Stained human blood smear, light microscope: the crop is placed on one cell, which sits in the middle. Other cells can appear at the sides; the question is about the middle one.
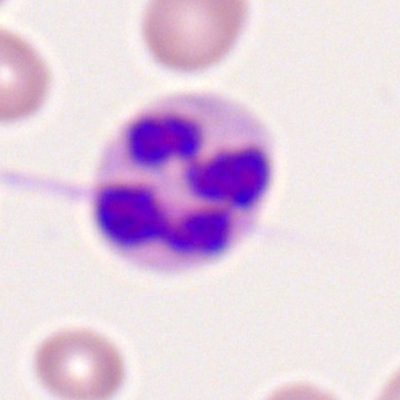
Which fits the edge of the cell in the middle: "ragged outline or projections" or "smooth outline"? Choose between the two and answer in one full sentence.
This cell's outline is not rough but smooth.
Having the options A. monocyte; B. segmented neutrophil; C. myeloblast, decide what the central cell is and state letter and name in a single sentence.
In this crop the middle cell is a segmented neutrophil, so option B is the correct answer.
